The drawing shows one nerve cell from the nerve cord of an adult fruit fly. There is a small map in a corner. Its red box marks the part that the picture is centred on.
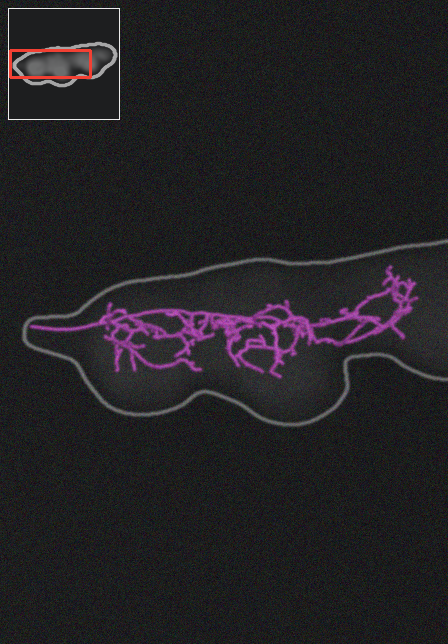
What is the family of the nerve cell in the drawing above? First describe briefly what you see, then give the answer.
The drawing shows no cell body. Dozens of branch ends can be seen. Its broad class is descending neuron. The family is DNp.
